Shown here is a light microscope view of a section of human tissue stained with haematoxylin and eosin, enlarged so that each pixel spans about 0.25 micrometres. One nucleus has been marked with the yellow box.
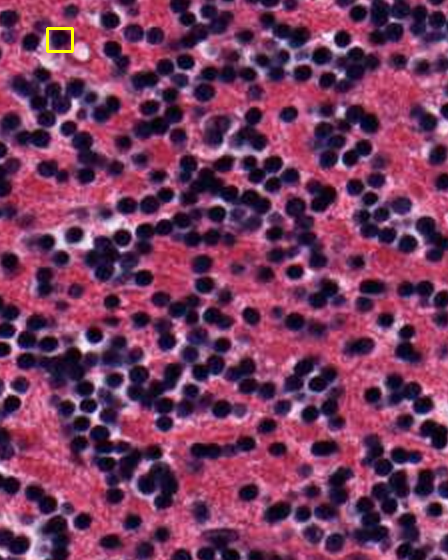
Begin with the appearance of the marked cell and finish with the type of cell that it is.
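The nucleus is round and very dark, stained evenly with no visible internal detail. It is about the same size as the many dark round nuclei crowded around it. It lies among a loose cluster of similar dark round nuclei, with a small pale round clear space just to its lower right. The marked nucleus belongs to a cerebellar granule cell.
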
